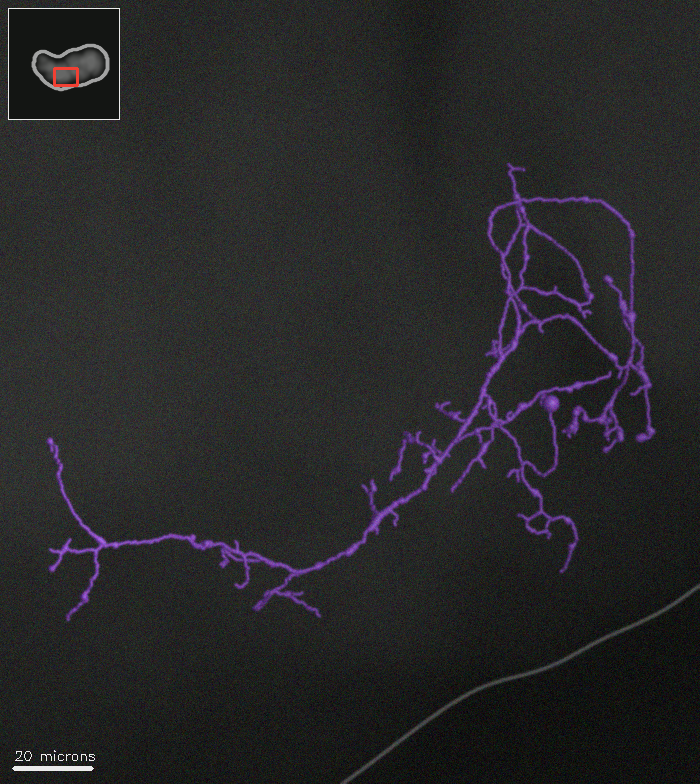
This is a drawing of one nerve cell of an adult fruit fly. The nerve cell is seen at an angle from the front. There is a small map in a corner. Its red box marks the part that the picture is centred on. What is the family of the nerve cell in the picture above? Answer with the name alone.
hemilineage 16B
